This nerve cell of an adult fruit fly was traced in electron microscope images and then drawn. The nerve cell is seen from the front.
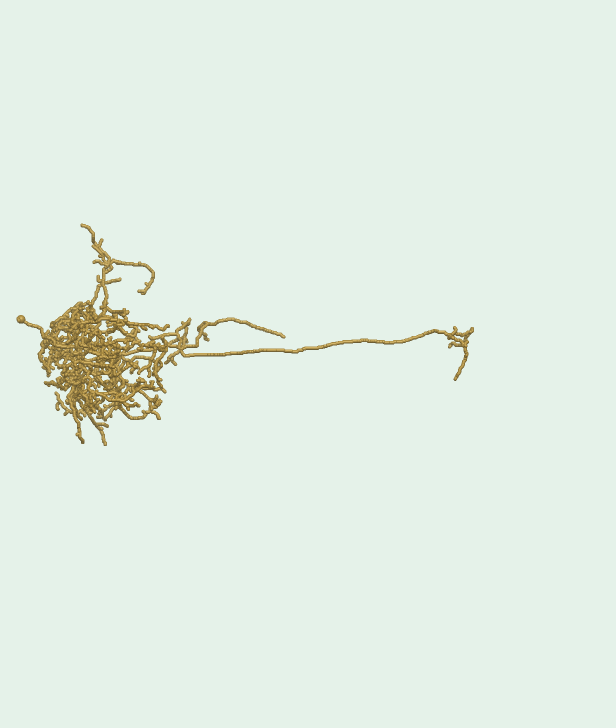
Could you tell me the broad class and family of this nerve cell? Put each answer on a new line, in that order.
central-brain intrinsic neuron
hemilineage VLPl2_medial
